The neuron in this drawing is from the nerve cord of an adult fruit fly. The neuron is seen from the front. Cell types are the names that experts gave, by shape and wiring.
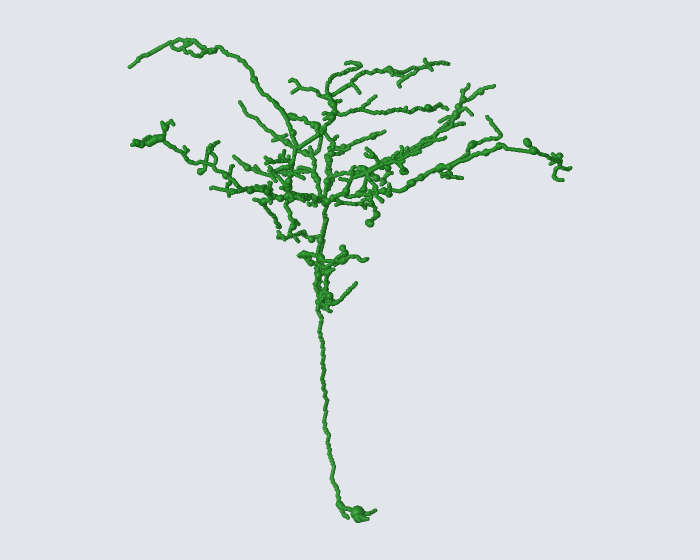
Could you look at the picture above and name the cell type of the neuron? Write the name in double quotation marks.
"IN00A047"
